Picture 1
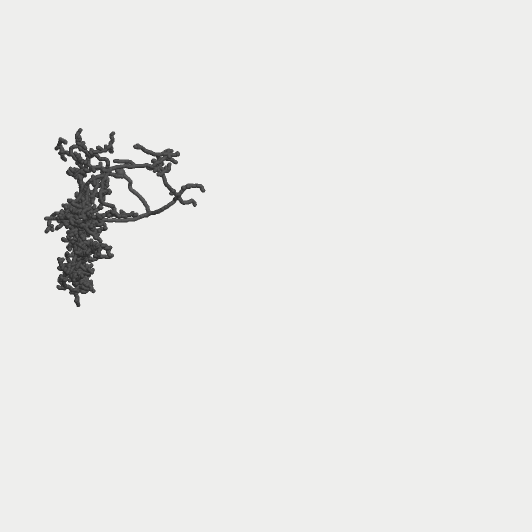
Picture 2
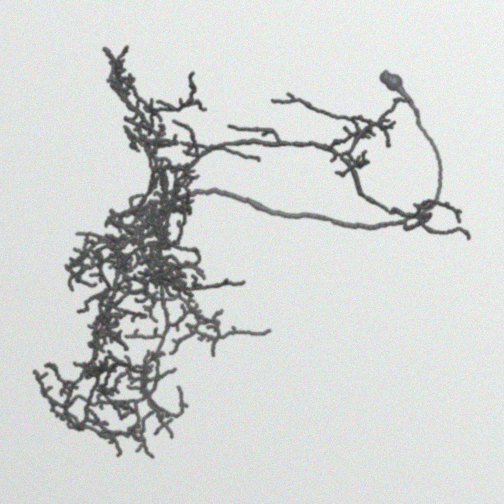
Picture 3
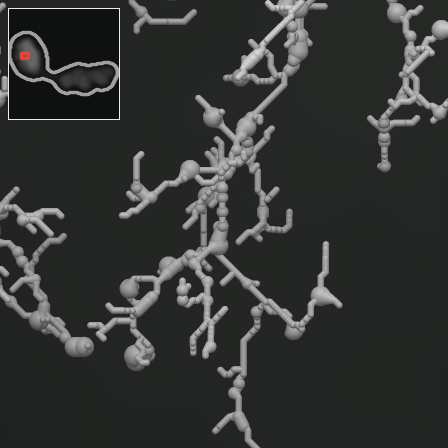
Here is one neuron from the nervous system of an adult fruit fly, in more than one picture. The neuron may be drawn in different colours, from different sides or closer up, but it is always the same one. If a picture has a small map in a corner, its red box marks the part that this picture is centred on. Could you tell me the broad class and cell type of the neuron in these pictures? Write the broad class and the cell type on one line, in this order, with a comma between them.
central-brain intrinsic neuron, AVLP474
